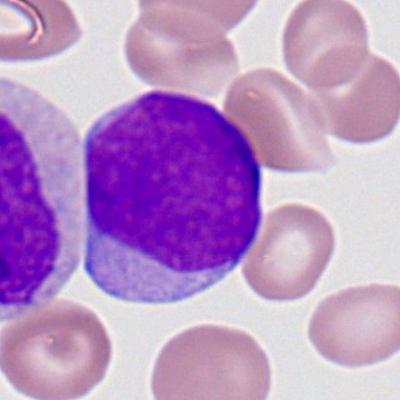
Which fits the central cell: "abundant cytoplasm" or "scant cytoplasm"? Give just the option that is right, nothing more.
Scant cytoplasm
